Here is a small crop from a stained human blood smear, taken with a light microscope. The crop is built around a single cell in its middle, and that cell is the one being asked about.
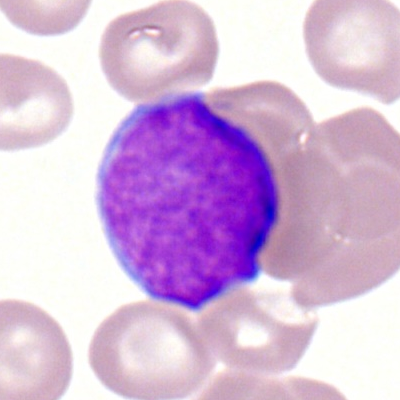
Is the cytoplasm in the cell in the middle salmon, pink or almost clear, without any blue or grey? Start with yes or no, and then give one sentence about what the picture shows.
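No. The thin rim of cytoplasm is deep blue.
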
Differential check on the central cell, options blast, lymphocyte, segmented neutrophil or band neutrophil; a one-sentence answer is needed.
This particular crop is centered on a blast.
